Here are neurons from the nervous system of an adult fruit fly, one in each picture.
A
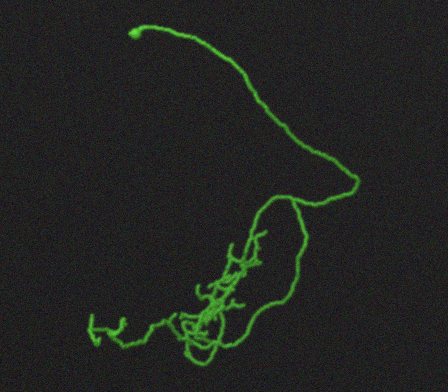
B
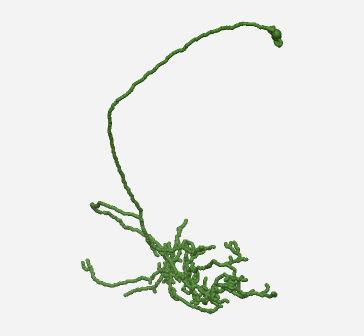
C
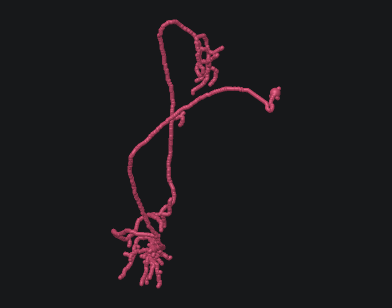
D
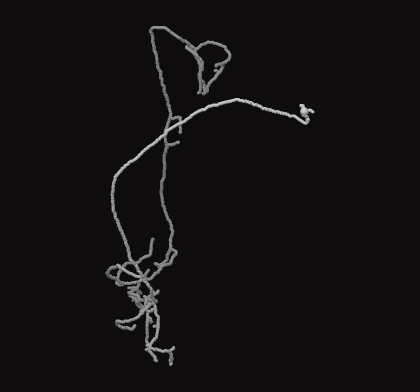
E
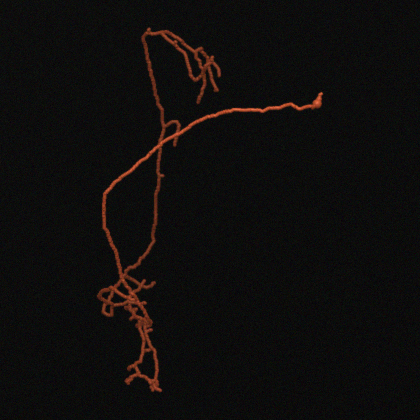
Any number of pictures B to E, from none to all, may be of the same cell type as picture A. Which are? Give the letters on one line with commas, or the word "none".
C, D, E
